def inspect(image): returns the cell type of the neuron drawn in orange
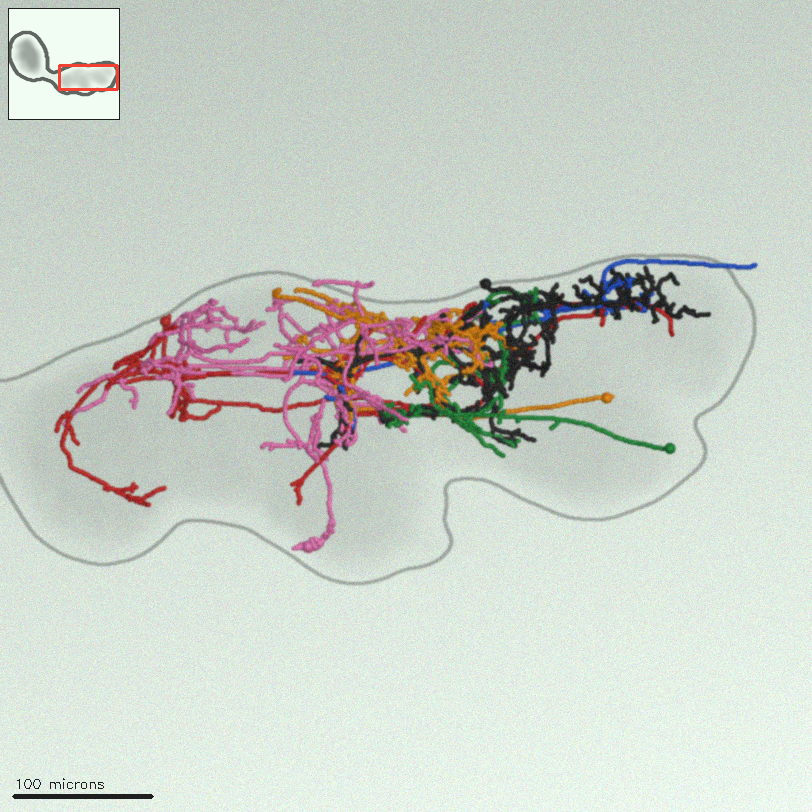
INXXX472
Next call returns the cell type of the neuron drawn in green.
IN05B091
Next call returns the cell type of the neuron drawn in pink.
FMRFa_Tv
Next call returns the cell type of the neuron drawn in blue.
ENXXX226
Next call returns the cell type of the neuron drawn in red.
INXXX204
